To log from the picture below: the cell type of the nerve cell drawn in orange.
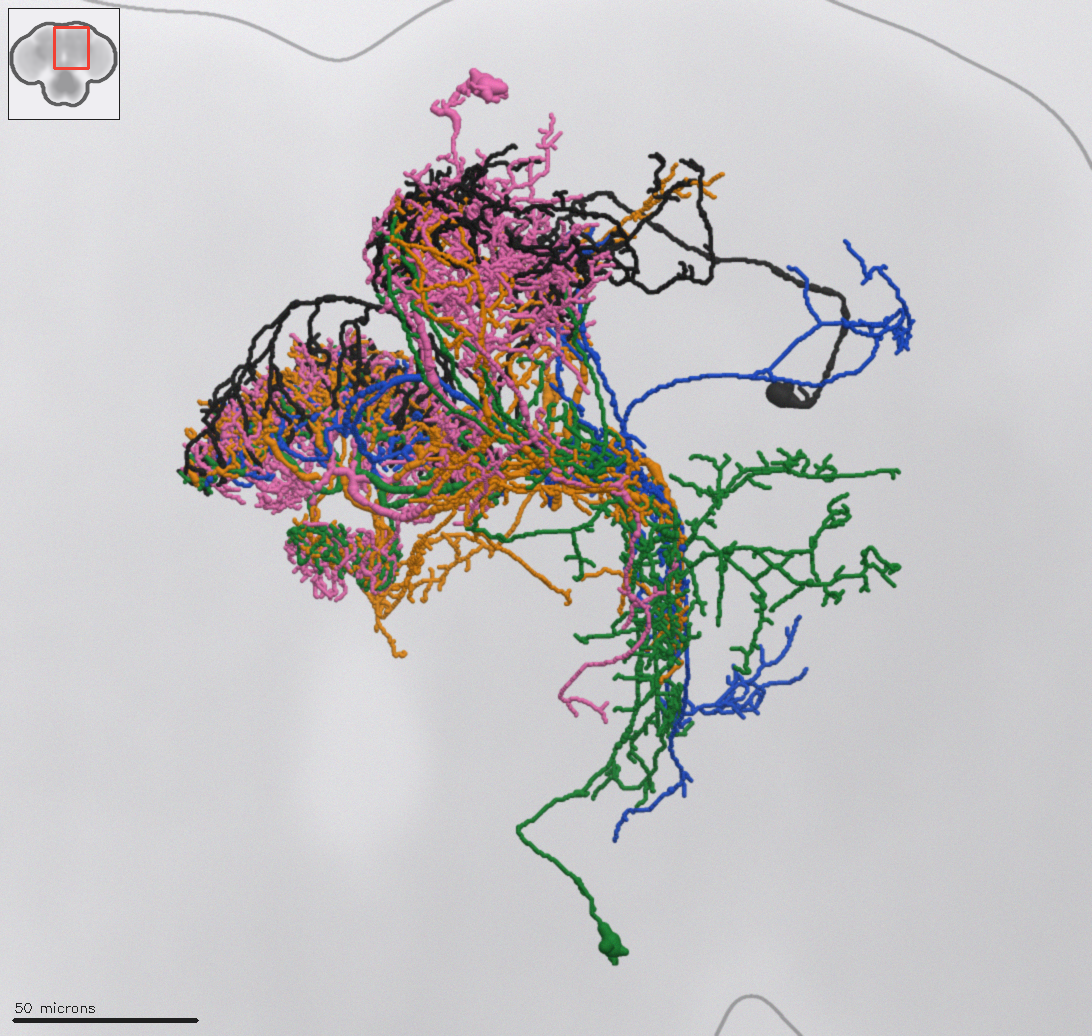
FB4M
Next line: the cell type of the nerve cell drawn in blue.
FB4L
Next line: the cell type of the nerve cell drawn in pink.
FB1H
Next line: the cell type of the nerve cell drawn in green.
FB4B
